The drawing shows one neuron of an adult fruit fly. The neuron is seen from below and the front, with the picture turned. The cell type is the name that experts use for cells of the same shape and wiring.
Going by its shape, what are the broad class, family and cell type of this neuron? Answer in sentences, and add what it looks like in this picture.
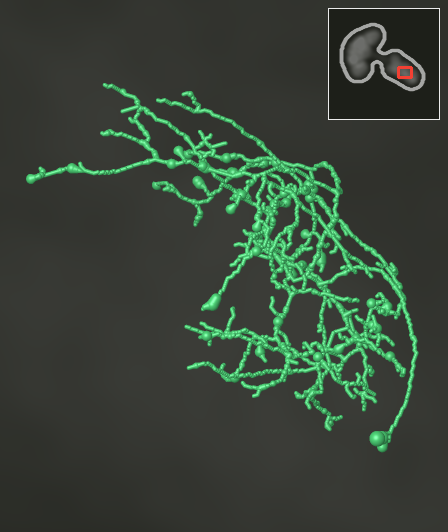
This is a nerve-cord intrinsic neuron. The family is hemilineage 01B. It is of cell type IN01B046_a. It lies in the nerve cord. The cell body is at the lower right of the picture. Dozens of branch ends can be seen.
